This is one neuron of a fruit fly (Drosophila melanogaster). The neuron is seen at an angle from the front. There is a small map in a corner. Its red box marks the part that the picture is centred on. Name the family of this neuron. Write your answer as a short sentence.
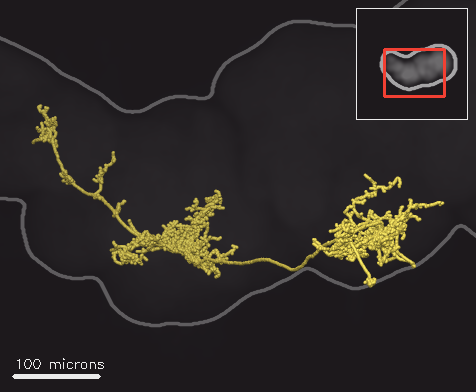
The family is hemilineage MX3.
